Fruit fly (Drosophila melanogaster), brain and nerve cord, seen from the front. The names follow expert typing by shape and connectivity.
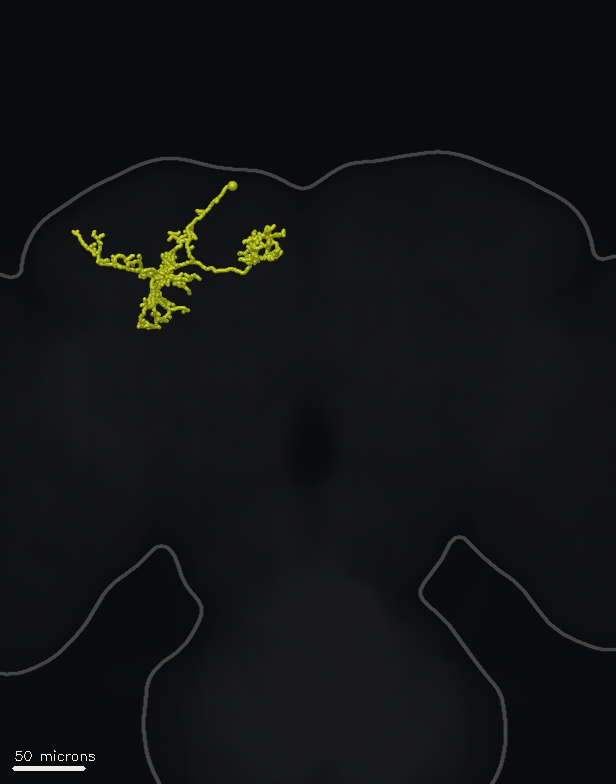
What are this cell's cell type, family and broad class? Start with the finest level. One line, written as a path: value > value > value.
SMP424 > hemilineage CLp1 > central-brain intrinsic neuron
